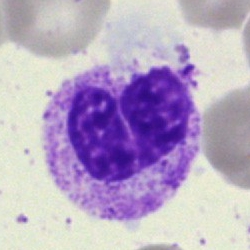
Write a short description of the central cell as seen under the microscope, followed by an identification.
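A notch at the top of the nucleus gives it a two-lobed, heart-like shape. Its chromatin is dense and coarsely clumped, broken by small paler gaps. Pale lilac cytoplasm forms a rim around the nucleus that is widest below it, and fine purple granules fill this cytoplasm. This cell is a band neutrophil.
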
